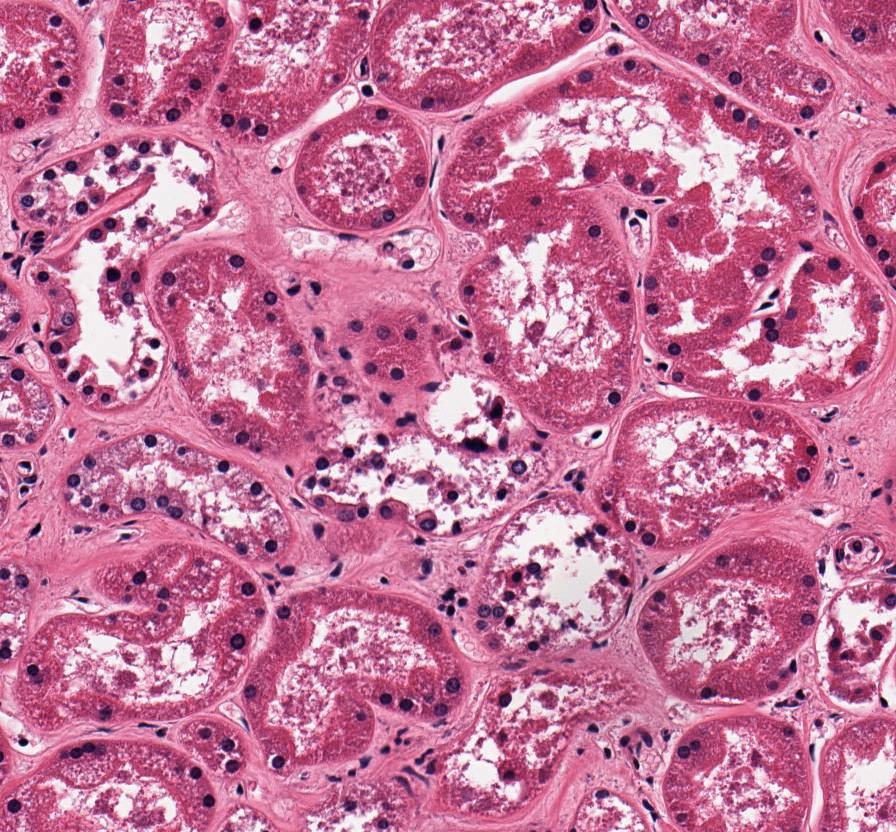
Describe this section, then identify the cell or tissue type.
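Closely set round to oval tubular profiles, cut across, pack the whole field, with only narrow stroma between them. A single layer of cuboidal to low columnar cells lines each tubule; these cells have round, dark nuclei set near the base and abundant, deeply eosinophilic, granular cytoplasm. The tissue is renal cortex.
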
